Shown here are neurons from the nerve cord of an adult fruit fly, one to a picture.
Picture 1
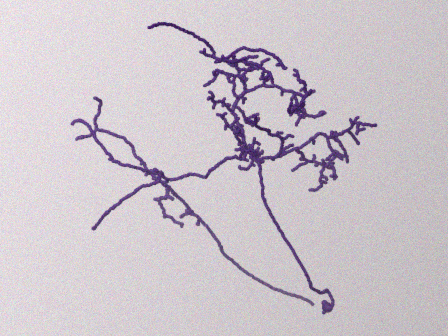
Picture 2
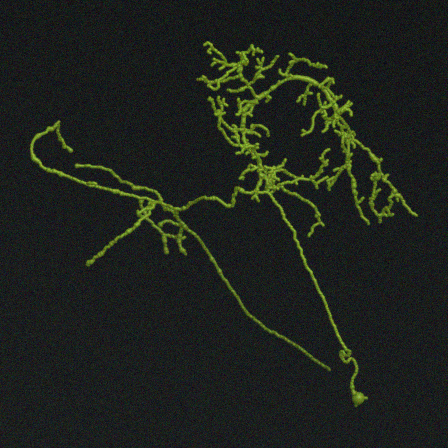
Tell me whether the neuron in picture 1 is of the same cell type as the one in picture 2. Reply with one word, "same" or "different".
same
